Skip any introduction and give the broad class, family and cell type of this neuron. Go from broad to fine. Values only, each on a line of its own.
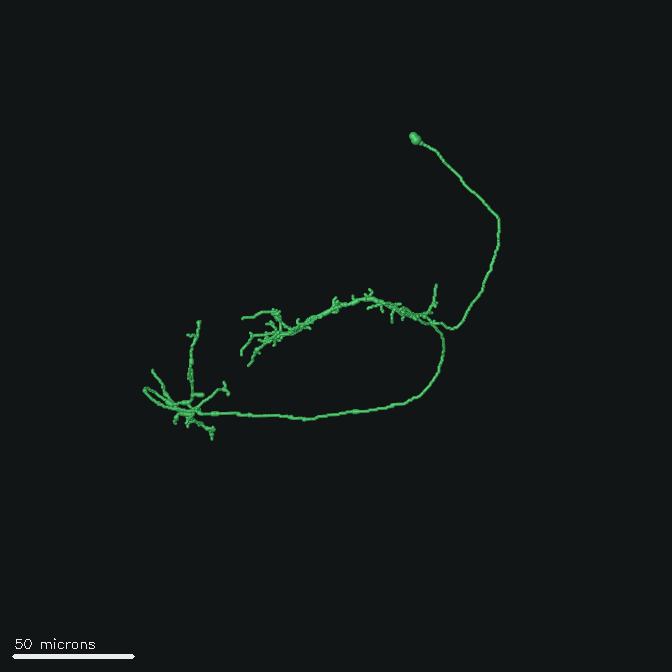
nerve-cord intrinsic neuron
hemilineage 01A
IN01A066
